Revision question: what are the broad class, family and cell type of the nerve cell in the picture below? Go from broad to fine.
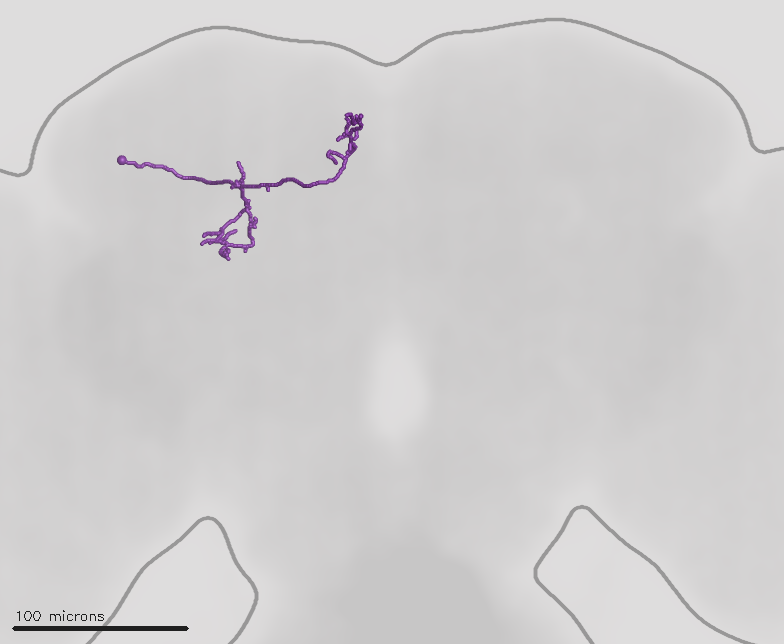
central-brain intrinsic neuron; hemilineage CLp2; SMP280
